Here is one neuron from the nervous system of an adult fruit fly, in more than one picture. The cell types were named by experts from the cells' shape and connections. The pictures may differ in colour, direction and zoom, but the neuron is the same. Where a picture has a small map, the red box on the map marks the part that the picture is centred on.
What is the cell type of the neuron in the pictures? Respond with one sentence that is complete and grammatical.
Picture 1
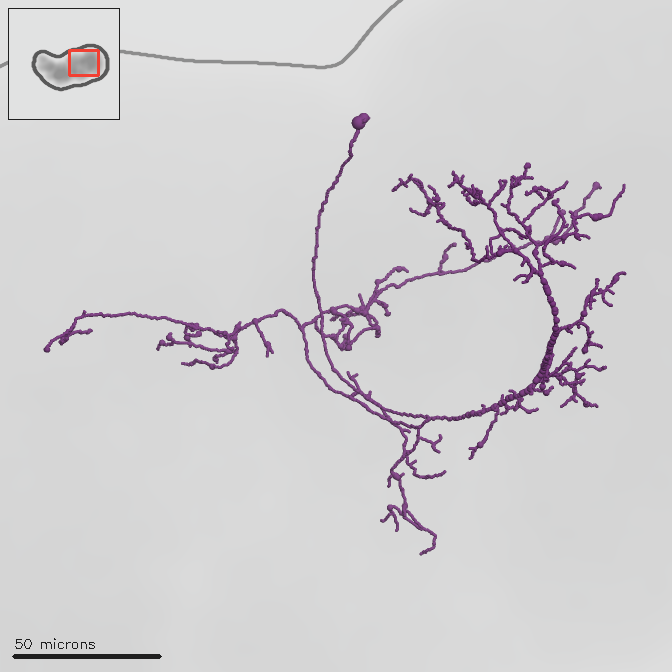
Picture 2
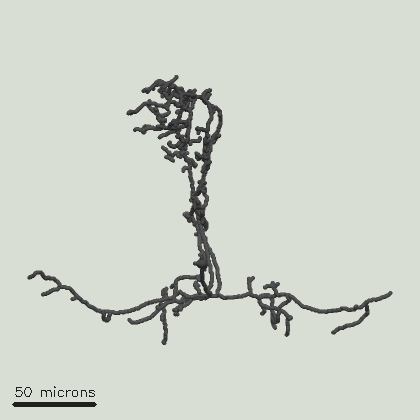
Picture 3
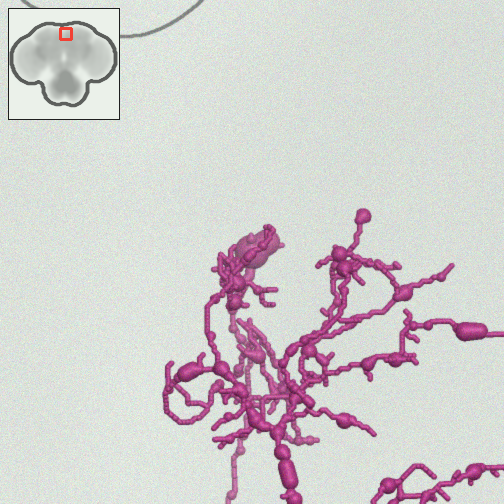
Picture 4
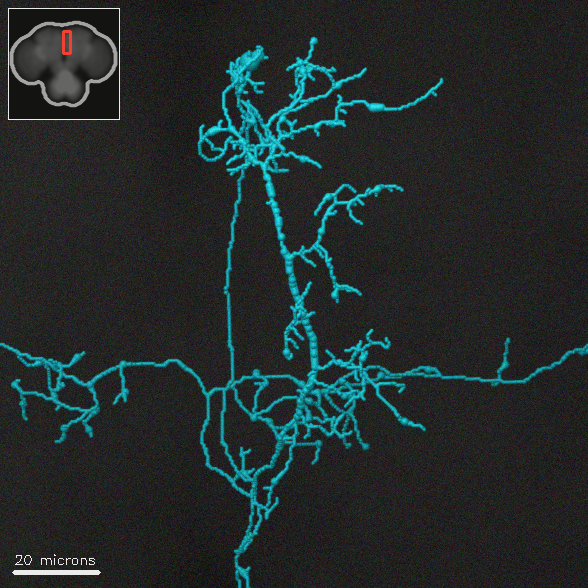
By cell type, this neuron is classified as SMP713m.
